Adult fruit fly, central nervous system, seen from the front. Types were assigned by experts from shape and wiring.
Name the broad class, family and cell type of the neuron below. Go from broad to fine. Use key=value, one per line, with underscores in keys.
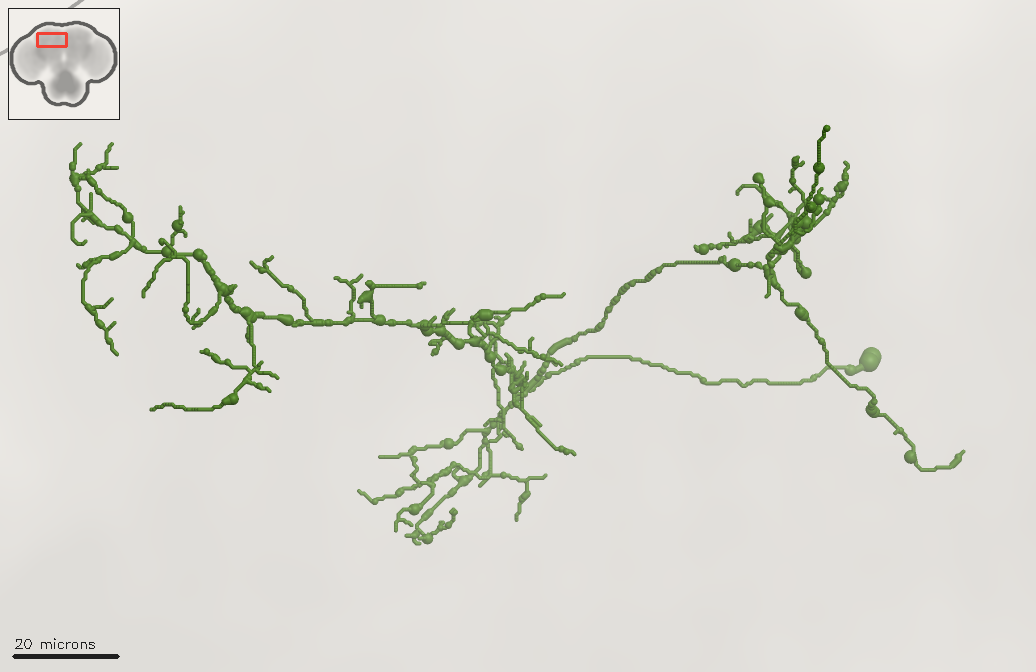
broad_class=central-brain intrinsic neuron
family=hemilineage DM3_dorso_lateral
cell_type=CB0998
